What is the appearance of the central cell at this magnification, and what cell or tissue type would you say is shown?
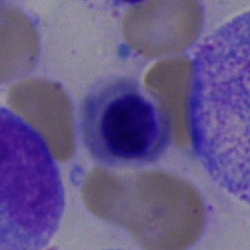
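A round, smooth outline encloses a nucleus of very dark, densely condensed chromatin with no visible nucleoli. A moderate rim of greyish-blue cytoplasm surrounds the nucleus on all sides. The cell is an erythroblast.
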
